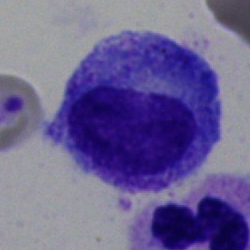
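Promyelocyte, the central cell in a stained human bone marrow smear. Its outline is roughly round, with a slightly ragged edge. The chromatin stains deep purple and appears fairly dense throughout. A moderate rim of blue-purple cytoplasm surrounds the nucleus and is widest above it.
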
